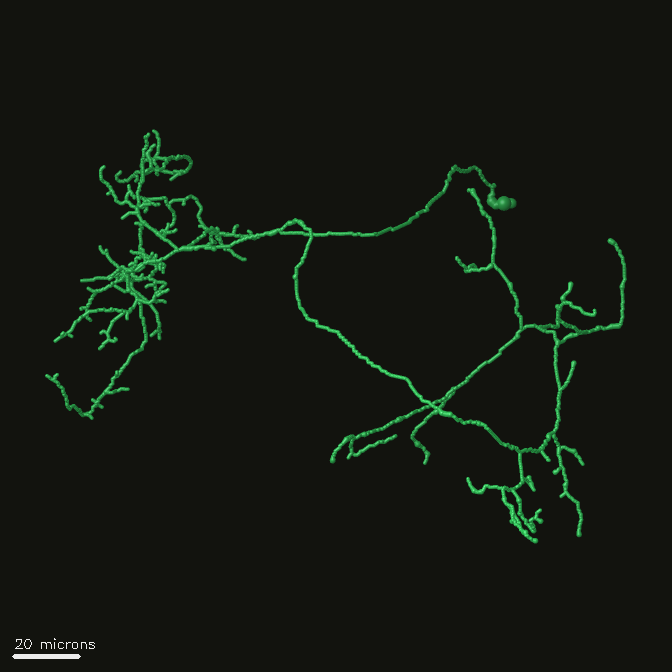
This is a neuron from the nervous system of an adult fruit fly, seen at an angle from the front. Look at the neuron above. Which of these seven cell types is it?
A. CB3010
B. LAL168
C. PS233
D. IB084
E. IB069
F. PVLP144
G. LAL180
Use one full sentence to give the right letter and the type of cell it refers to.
The neuron is categorized as cell type PVLP144, option F.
